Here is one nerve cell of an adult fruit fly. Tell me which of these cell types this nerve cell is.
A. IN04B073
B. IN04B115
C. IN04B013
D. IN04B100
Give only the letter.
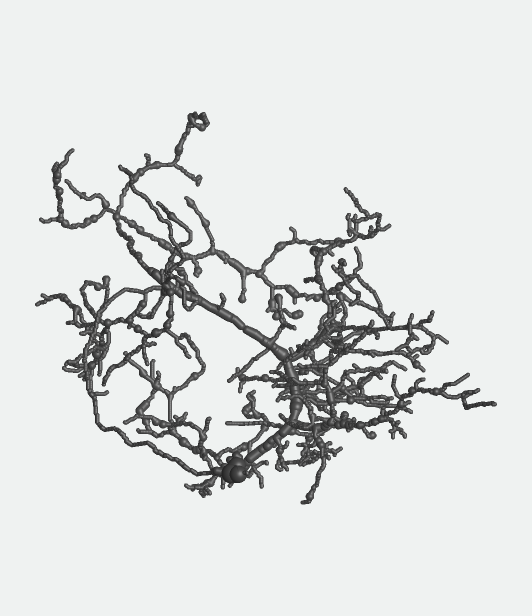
C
